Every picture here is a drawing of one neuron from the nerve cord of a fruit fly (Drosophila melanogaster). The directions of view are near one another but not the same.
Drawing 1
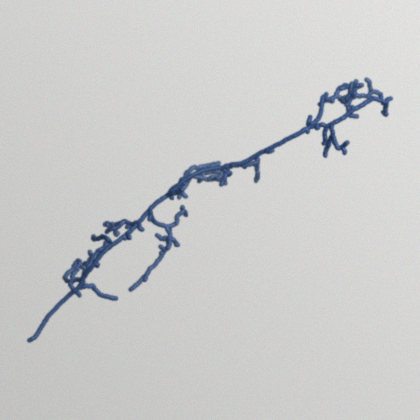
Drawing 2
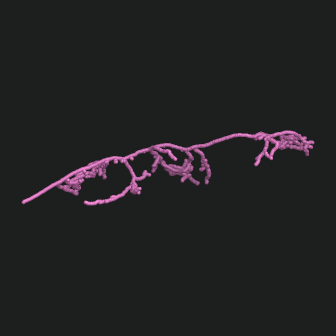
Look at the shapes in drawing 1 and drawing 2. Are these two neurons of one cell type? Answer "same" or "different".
same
